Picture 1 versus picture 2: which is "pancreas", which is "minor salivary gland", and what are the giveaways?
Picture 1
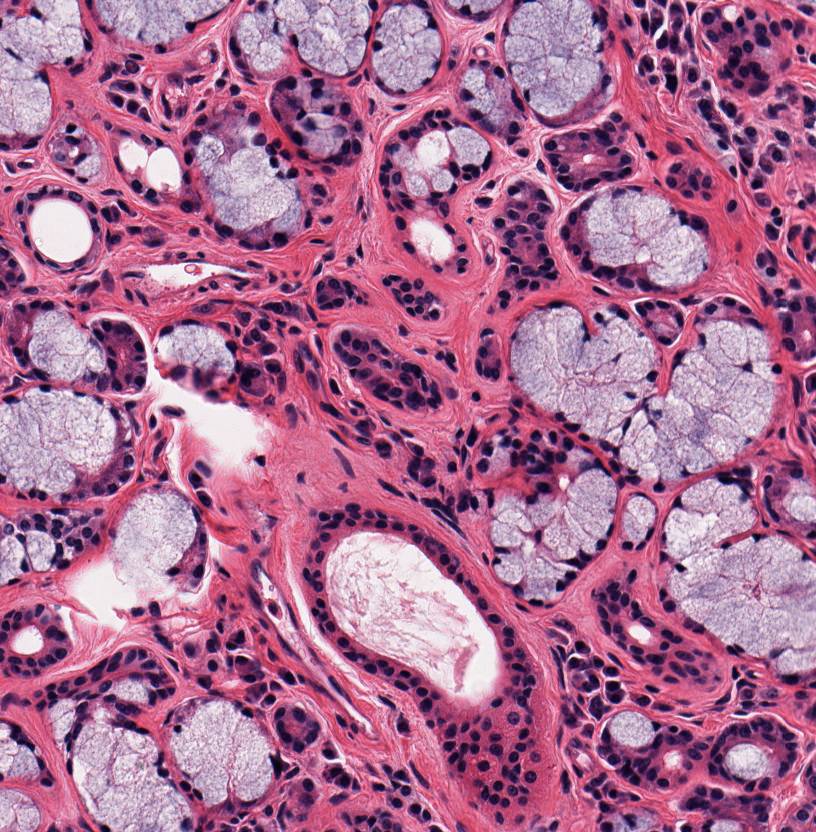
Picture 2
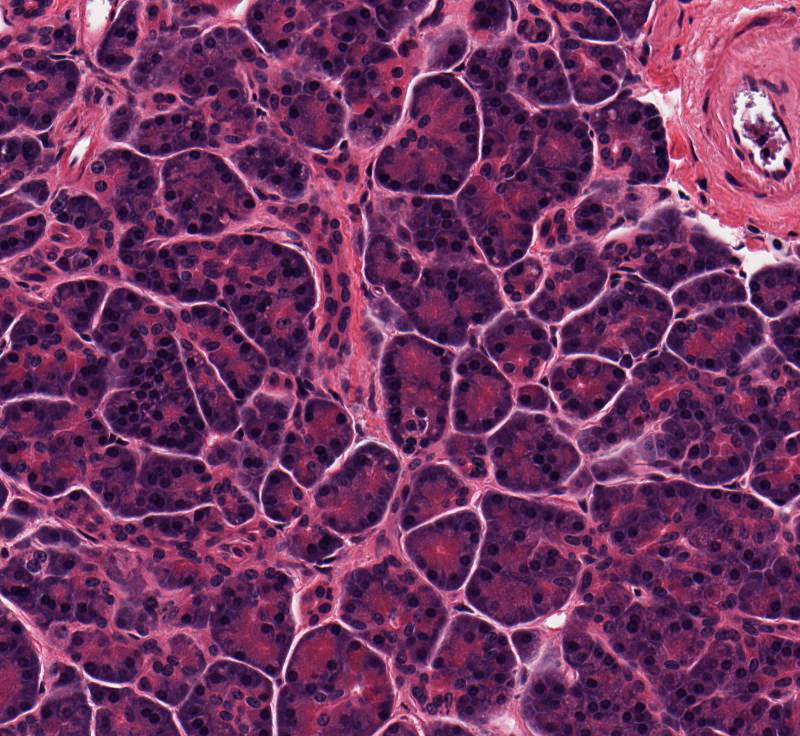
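Minor salivary gland is on the first, pancreas on the second. Most acini in the first are mucous cells with pale grey-blue, foamy cytoplasm and small dark nuclei flattened against the cell bases. Small groups of cells with pink-purple cytoplasm and round nuclei, without foamy mucin, lie between them. In the second, closely packed rounded acini, grouped into lobules by thin connective tissue septa, fill the field. Their cells are deeply purple basally and pink apically, toward each acinar centre, with round nuclei toward the base.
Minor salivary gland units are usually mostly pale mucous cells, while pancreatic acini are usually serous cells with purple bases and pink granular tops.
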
